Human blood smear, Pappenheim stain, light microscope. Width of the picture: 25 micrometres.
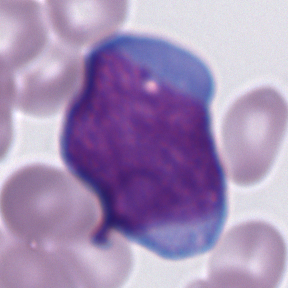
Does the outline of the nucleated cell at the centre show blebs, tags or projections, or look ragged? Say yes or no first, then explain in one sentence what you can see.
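Yes. A short, narrow tail-like projection extends from the lower left of the cell.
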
